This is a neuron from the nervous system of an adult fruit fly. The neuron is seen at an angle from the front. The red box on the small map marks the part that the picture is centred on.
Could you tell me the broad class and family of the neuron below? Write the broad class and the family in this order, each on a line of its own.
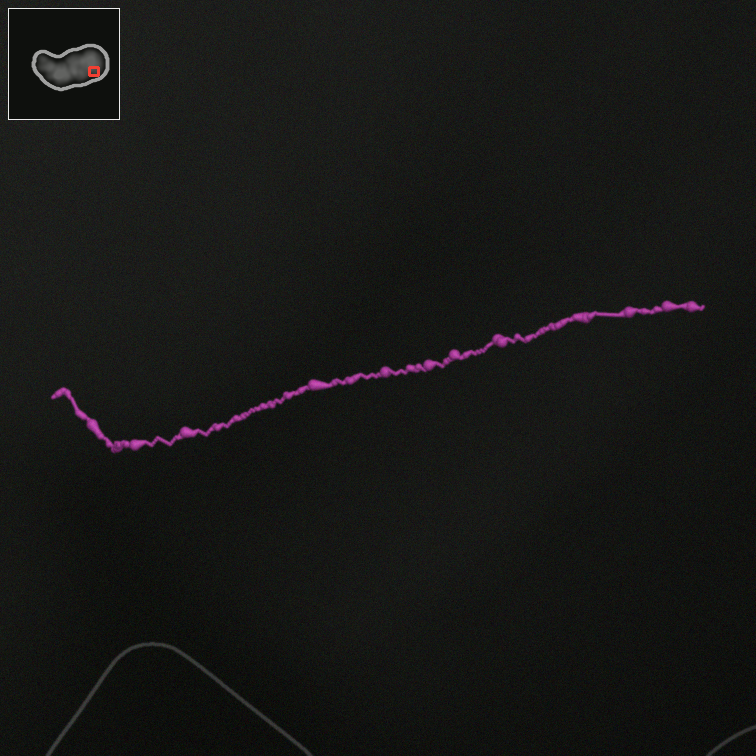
sensory neuron entering the brain
class mechanosensory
